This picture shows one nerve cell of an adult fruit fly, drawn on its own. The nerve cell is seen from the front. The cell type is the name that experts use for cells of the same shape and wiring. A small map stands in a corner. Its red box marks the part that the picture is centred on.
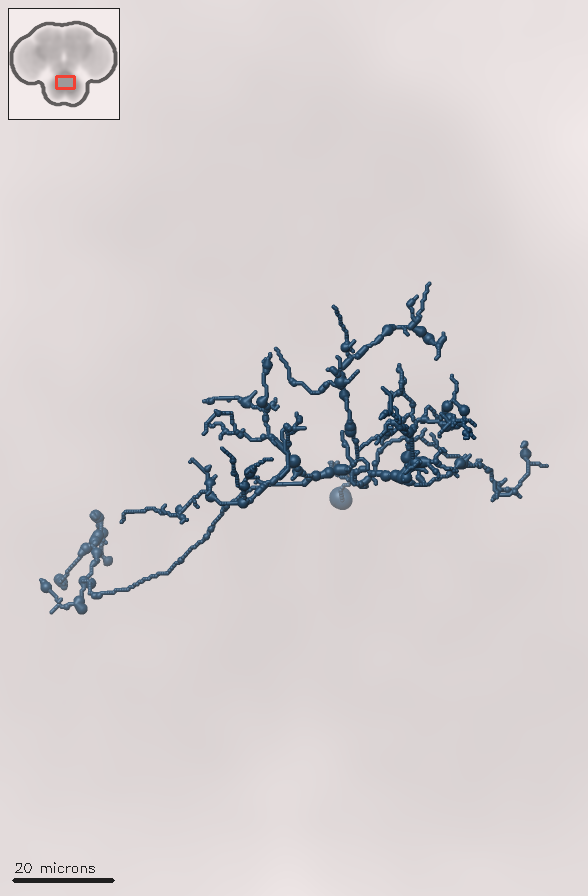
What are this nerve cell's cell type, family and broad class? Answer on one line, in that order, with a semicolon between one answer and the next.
IN12B066_c; hemilineage 12B; nerve-cord intrinsic neuron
